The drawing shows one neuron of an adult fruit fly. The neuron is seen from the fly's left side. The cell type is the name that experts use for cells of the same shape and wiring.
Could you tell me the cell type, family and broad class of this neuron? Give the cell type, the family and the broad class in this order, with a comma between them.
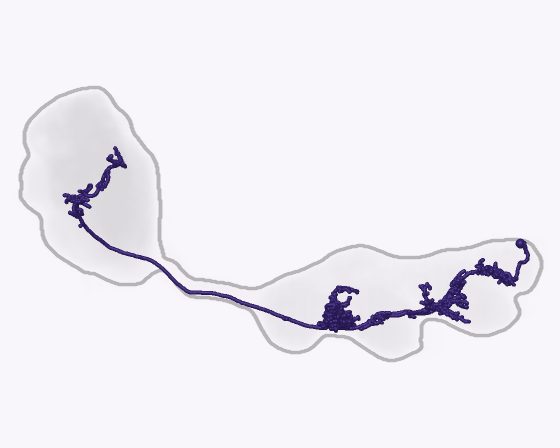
AN09B013, hemilineage 09B, ascending neuron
